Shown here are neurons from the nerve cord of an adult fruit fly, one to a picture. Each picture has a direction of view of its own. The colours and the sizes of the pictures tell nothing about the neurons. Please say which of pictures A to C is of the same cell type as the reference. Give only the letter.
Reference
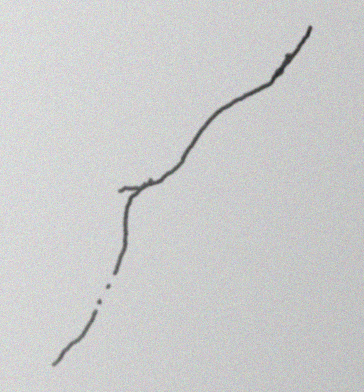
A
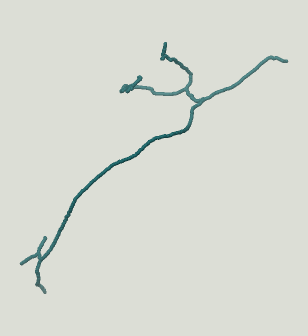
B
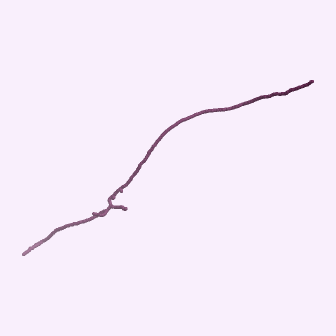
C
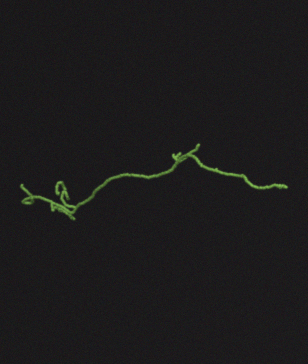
C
